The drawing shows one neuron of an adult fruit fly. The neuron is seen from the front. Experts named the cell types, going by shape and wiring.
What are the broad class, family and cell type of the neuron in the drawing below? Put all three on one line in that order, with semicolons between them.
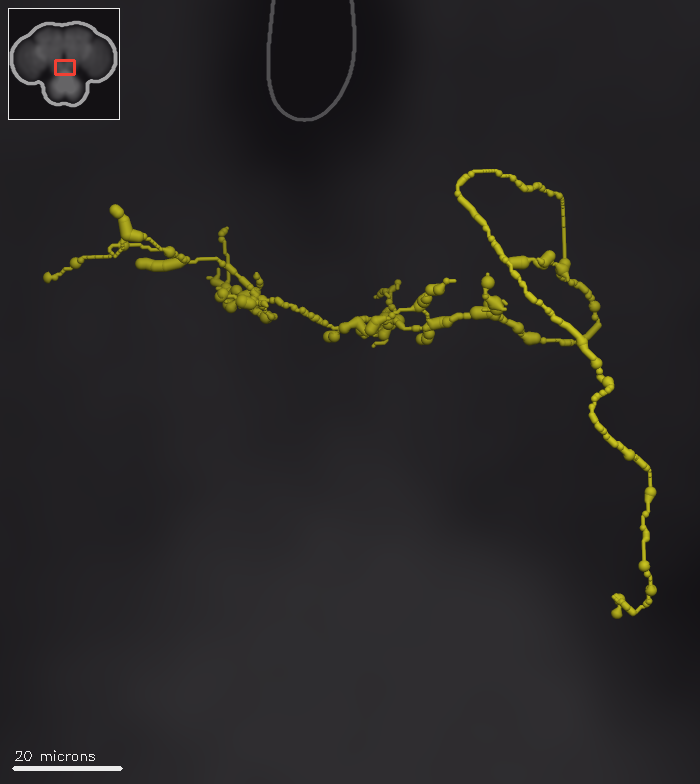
sensory neuron entering the brain; class gustatory; PhG6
